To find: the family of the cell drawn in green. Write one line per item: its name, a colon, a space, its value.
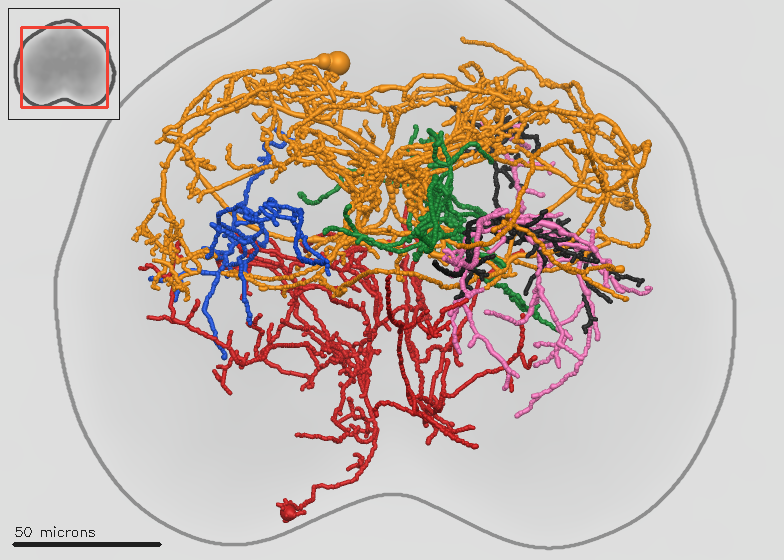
family: DNpe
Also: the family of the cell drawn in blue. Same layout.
family: DNpe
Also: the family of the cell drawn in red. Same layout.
family: hemilineage 05B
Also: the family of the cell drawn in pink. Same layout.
family: DNpe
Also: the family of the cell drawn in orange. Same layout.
family: hemilineage 19B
